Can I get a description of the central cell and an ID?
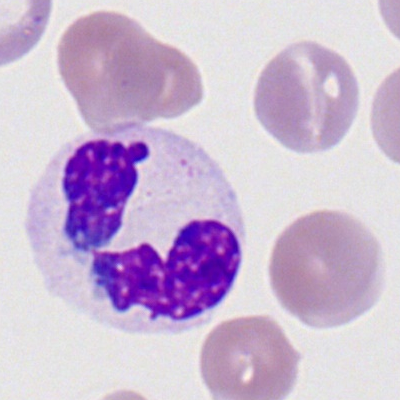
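Start with the nucleus: it lies mostly along the left and lower part of the cell, so the cytoplasm is wider at the upper right. Its chromatin is coarse and clumped, dark purple with paler gaps. The cytoplasm is plentiful and pale pinkish-lilac, with fine, sparse pinkish-purple granules scattered through it. What you are looking at is a segmented neutrophil.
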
